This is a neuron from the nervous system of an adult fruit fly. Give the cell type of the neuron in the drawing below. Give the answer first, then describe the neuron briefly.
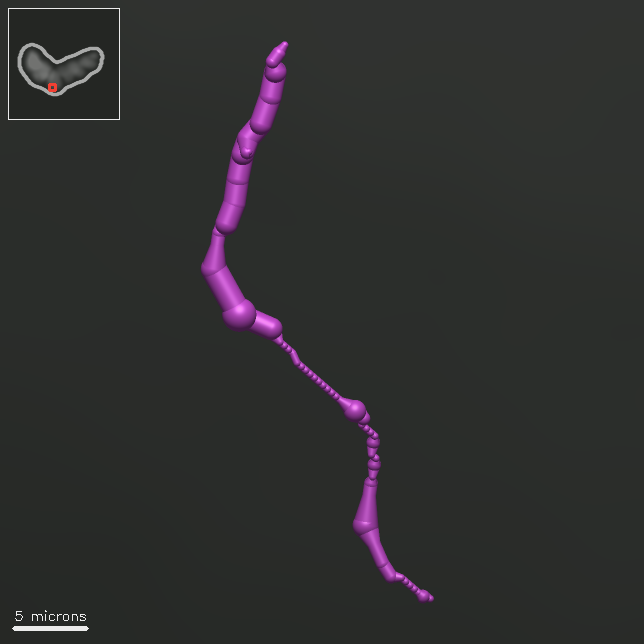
The cell type is R8y. This is a photoreceptor or other optic-lobe sensory neuron. By the scale bar it is about 40 microns tall in this view. It has a dozen or fewer branch ends.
